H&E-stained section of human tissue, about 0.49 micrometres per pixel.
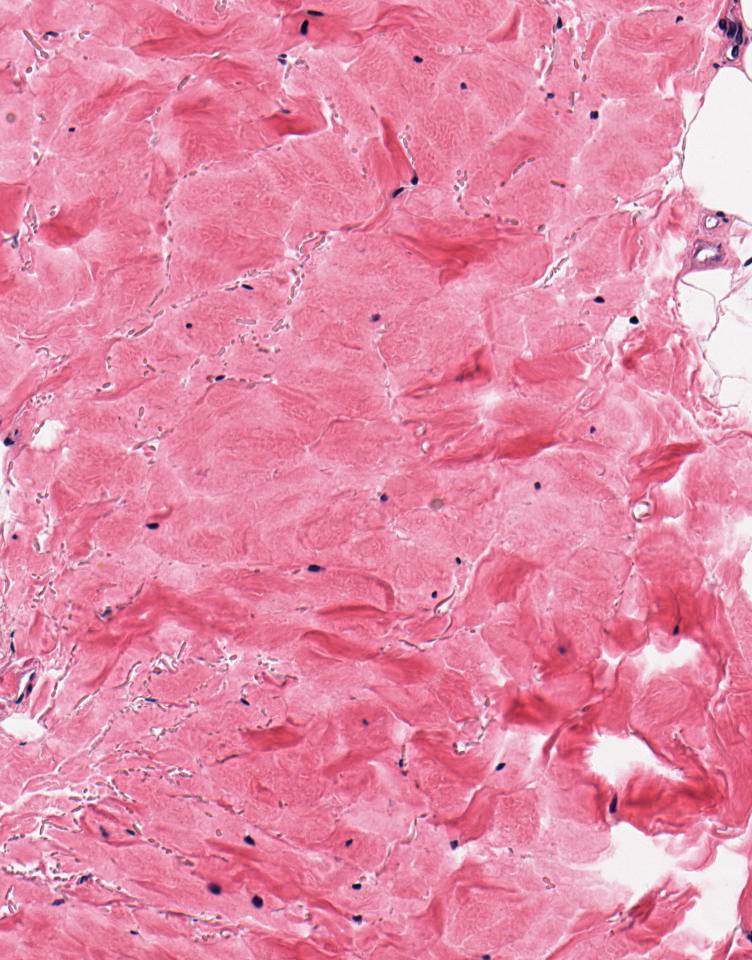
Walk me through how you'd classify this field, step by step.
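I'd call this dermis. Dense pink fibrous tissue fills everything, and its bundles run in many directions, some cut across, some obliquely, with no single alignment.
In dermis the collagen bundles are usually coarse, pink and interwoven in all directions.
The nuclei, too, are sparse, small and dark, lying singly between the bundles.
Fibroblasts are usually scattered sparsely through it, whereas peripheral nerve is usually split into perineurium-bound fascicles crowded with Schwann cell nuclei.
I see no epithelium anywhere, and no glands, tubules or other epithelial units.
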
